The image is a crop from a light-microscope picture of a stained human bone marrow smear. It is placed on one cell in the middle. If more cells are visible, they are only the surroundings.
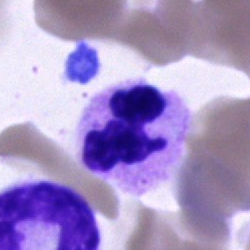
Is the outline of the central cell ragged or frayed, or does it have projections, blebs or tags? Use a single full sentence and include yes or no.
No, the cell is bounded by a smooth, even outline.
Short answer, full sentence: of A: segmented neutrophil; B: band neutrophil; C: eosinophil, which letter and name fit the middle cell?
The middle of the crop contains a segmented neutrophil, so option A is right.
